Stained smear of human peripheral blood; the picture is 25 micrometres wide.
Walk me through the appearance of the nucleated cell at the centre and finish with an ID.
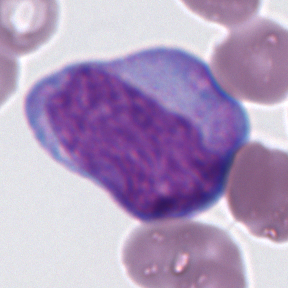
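Chromatin first: finely stranded and lacy rather than in coarse clumps. Cytoplasm next: pale blue-grey, forming its widest band on the upper right side of the nucleus. Outline: smooth and irregularly rounded, without surface projections. Size: about 20 by 15 micrometres. The cell is an atypical promyelocyte.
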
